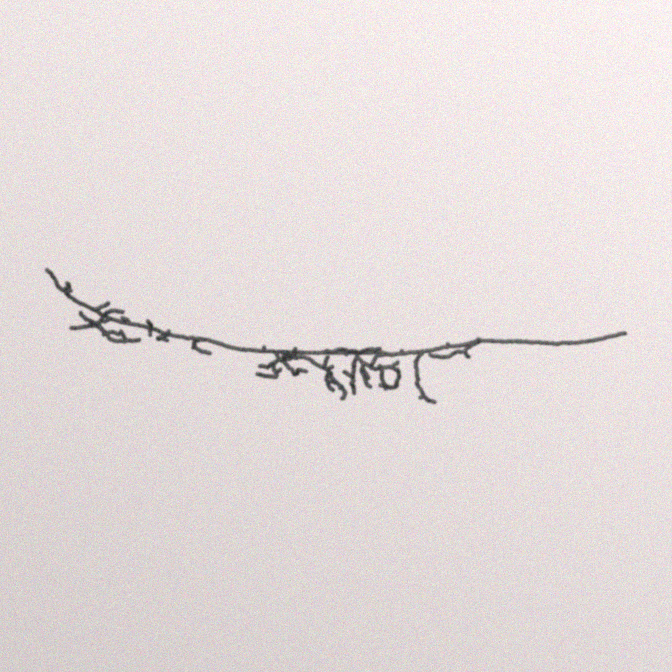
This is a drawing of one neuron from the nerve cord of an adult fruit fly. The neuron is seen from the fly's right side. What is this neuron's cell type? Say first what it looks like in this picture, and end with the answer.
The drawing shows no cell body. Dozens of branch ends can be seen. Its broad class is descending neuron. It is of cell type DNp55.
